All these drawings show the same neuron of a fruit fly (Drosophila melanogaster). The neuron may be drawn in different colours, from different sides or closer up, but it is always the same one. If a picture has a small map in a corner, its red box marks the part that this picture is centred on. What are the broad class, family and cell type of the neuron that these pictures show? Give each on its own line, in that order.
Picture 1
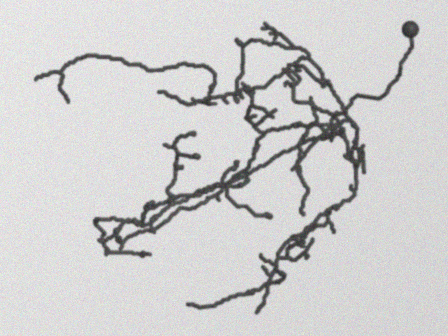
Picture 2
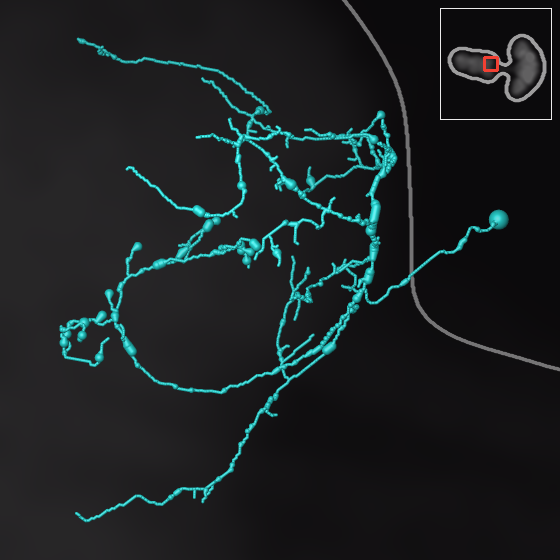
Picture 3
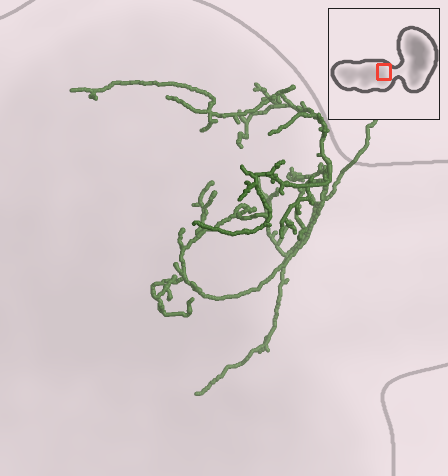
nerve-cord intrinsic neuron
hemilineage 09A
IN09A071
